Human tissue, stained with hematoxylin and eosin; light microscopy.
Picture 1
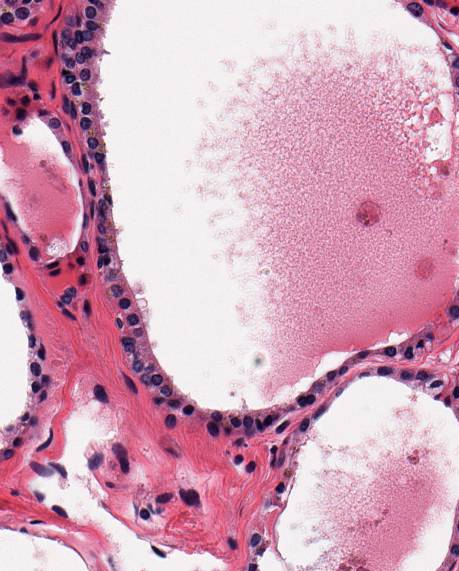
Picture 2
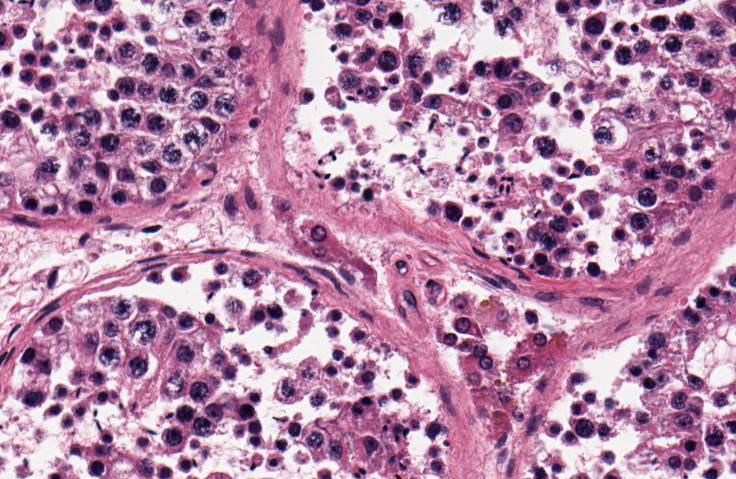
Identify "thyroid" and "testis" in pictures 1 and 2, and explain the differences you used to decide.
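Thyroid is shown in picture 1, testis in picture 2. Lining and cells. The thyroid spaces have a single layer of cuboidal cells with dark round nuclei; the testis has four rounded tubule cross-sections, one per corner, crowded with round cells whose large nuclei show coarse, clumped, dark chromatin. Contents. The large upper right thyroid space holds pale pink, finely granular, flocculent material with a frayed left edge, and two small round, darker pink bodies lie within it on the right; the testis cells lie loosely, with many white gaps. Between. Fine brown granules sit among lining cells along the upper left thyroid septum, while in the testis branching pink connective tissue bands meet near the centre, with polygonal cells of abundant pink cytoplasm and round central nuclei at lower centre.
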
